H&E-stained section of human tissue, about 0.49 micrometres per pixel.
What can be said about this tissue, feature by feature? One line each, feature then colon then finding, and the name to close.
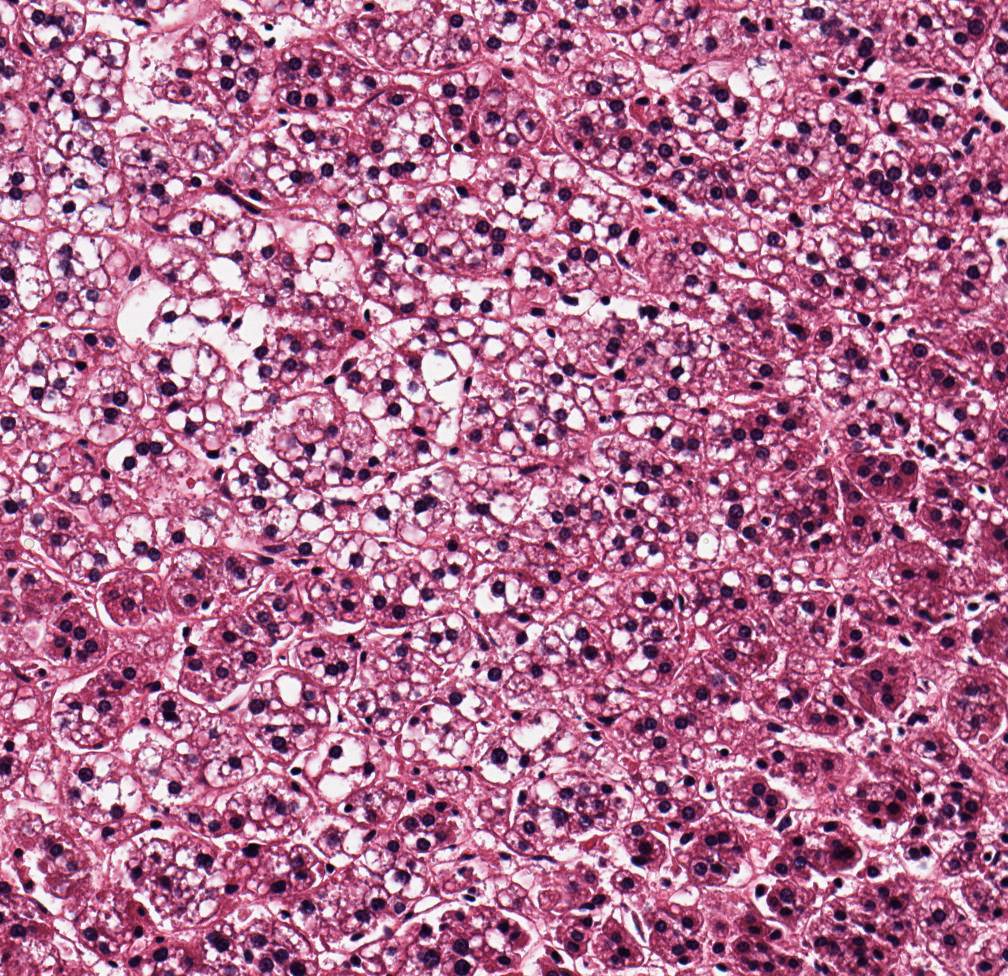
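Arrangement: rounded nests and short cords with thin pink septa between, throughout
Upper left and centre: pale foamy cytoplasm, many small clear vacuoles
Lower right: denser, more deeply eosinophilic cytoplasm, fewer vacuoles
Nuclei: small, round, darkly stained, mostly one per cell
Name: adrenal gland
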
